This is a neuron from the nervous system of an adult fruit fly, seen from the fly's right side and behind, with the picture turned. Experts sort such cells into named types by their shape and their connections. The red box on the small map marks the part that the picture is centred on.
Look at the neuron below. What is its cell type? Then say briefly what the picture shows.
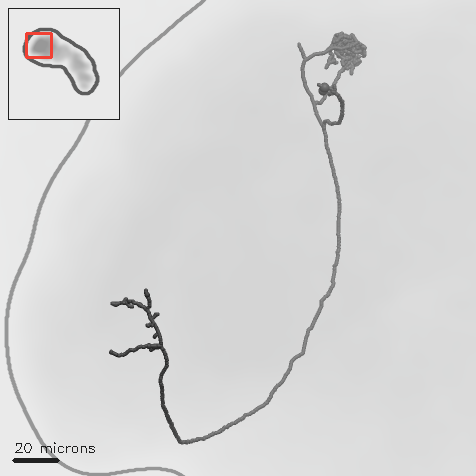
It is of cell type VM4_lvPN. It is a central-brain intrinsic neuron. From top to bottom in the picture it spans about 190 microns. As drawn here it is taller than it is wide.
